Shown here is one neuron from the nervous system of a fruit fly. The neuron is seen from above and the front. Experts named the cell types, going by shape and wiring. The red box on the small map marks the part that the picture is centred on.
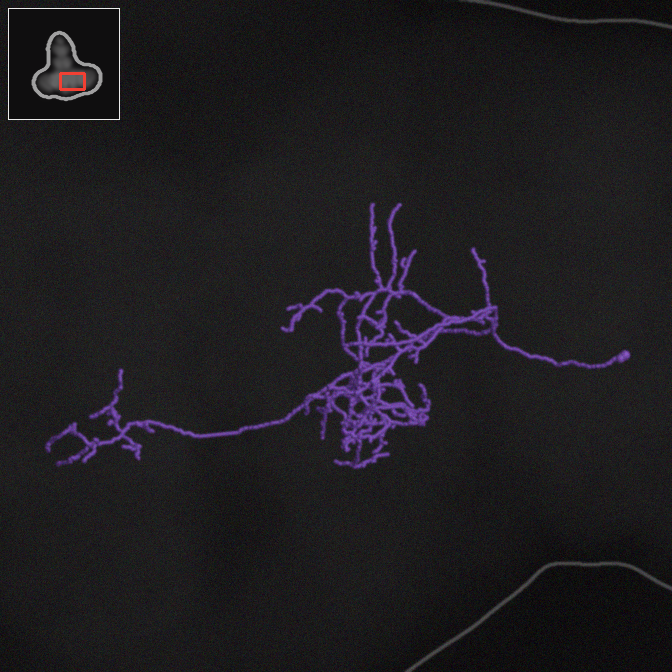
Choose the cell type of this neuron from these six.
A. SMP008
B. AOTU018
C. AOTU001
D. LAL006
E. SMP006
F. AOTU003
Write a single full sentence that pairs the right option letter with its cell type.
For the neuron, the cell type is SMP006, which is option E.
